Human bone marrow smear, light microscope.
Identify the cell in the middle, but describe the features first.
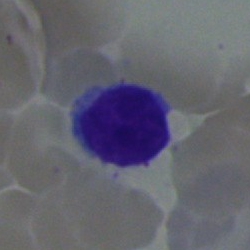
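Look first at the outline, which is roughly round. Inside the nucleus the chromatin is dense and stains deep purple throughout, and you won't find a nucleolus anywhere in it. Nor are any granules visible in the cytoplasm. This cell is a lymphocyte.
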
